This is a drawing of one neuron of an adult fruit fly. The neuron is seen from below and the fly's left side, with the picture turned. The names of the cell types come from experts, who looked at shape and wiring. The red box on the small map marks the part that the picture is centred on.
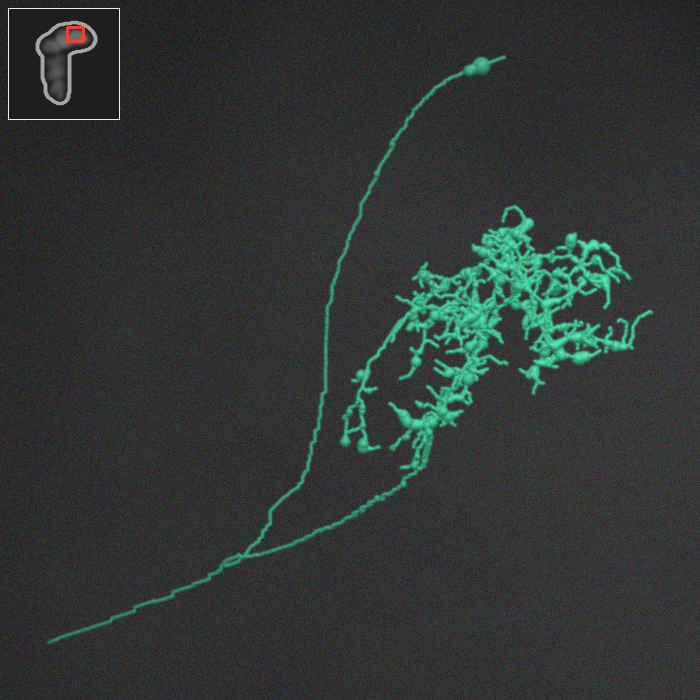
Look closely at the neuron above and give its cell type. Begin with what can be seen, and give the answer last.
The picture shows dozens of branch ends. In this view it is about as wide as it is tall. This is a central-brain intrinsic neuron. Its cell type is PVLP036.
